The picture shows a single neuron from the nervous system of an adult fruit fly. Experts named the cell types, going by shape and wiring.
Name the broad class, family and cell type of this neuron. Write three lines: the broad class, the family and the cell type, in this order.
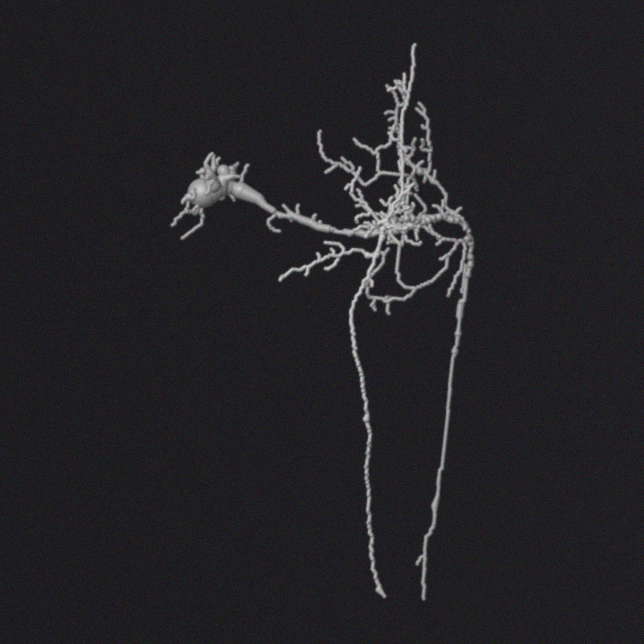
efferent neuron of the nerve cord
hemilineage 00B
EN00B026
